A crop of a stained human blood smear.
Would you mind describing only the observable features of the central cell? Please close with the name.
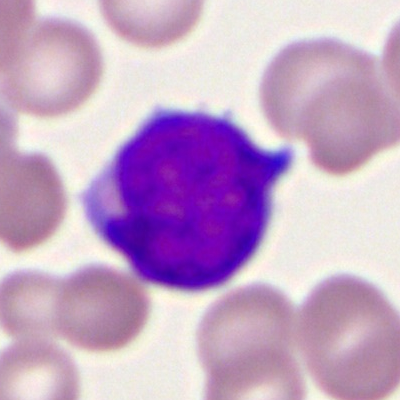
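This roughly round cell has an irregular, uneven edge, and its dark nucleus fills nearly the whole of it. Small pointed projections stick out along the upper edge of the cell. From the right side, a tapering blue tag of cytoplasm points outward. It is a myeloblast.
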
